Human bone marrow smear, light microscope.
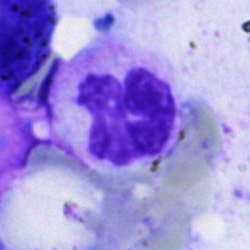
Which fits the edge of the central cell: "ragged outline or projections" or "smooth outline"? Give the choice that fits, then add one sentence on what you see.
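Smooth outline. The cell outline is round and smooth.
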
